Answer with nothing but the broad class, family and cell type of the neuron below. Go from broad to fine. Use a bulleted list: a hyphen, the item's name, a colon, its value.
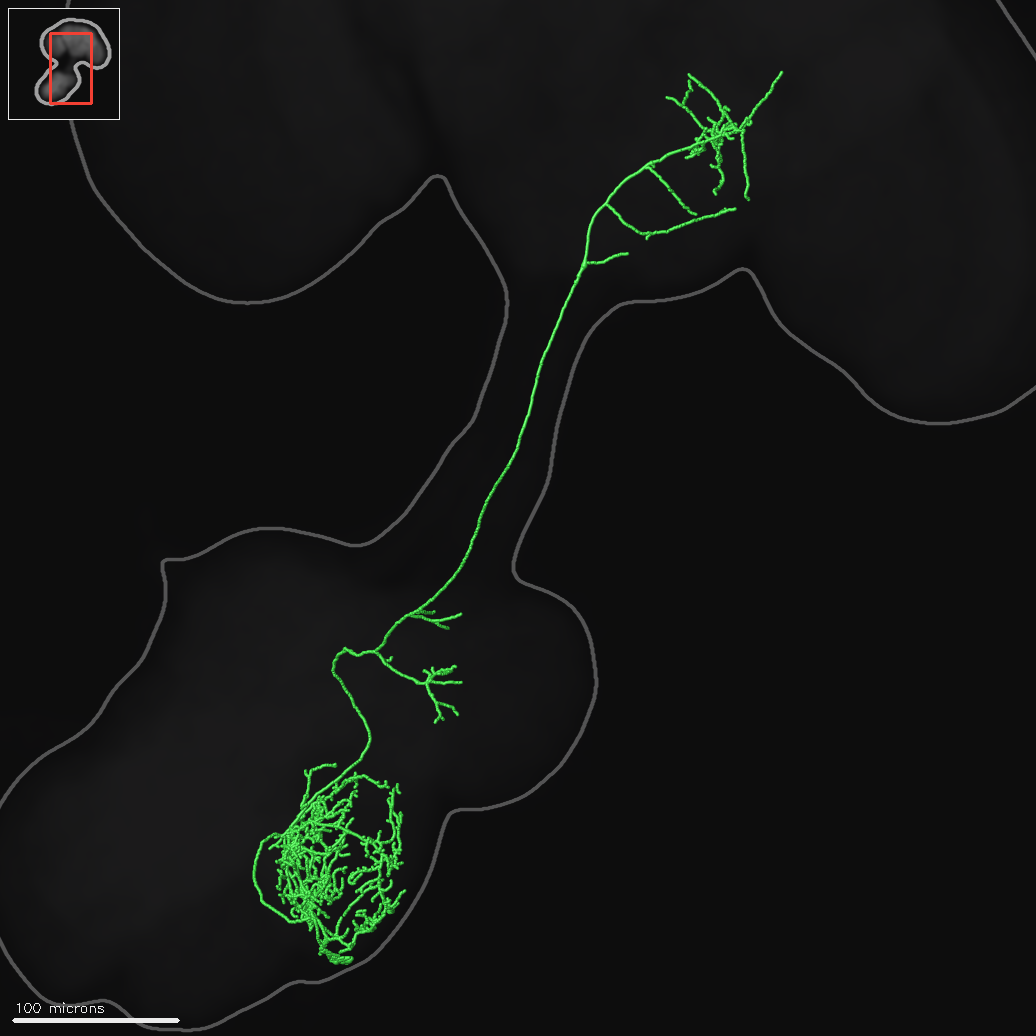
- broad class: ascending neuron
- family: hemilineage 04B
- cell type: AN04B003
